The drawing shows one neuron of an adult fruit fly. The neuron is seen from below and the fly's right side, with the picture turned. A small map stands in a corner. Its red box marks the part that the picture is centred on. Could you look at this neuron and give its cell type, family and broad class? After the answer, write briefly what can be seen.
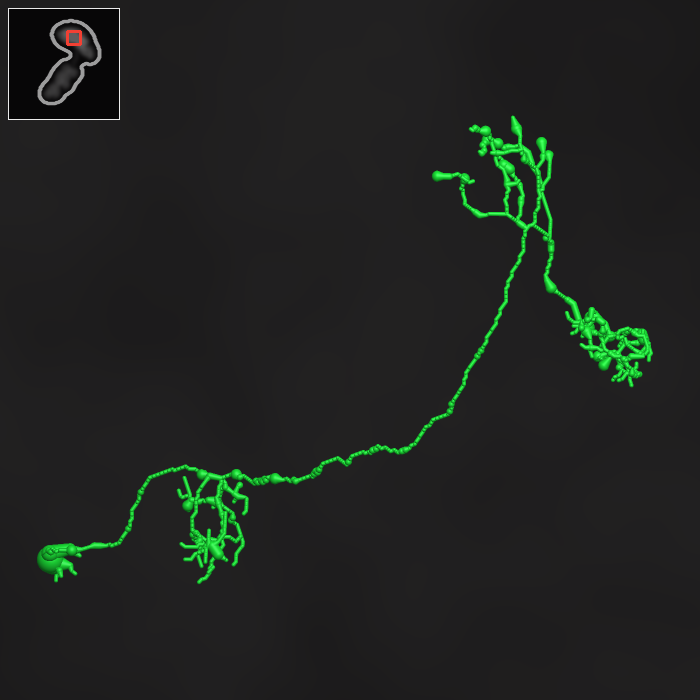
The cell type is PFNa. Its family is called class CX. This is a central-brain intrinsic neuron. It lies in the brain. Dozens of branch ends can be seen.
